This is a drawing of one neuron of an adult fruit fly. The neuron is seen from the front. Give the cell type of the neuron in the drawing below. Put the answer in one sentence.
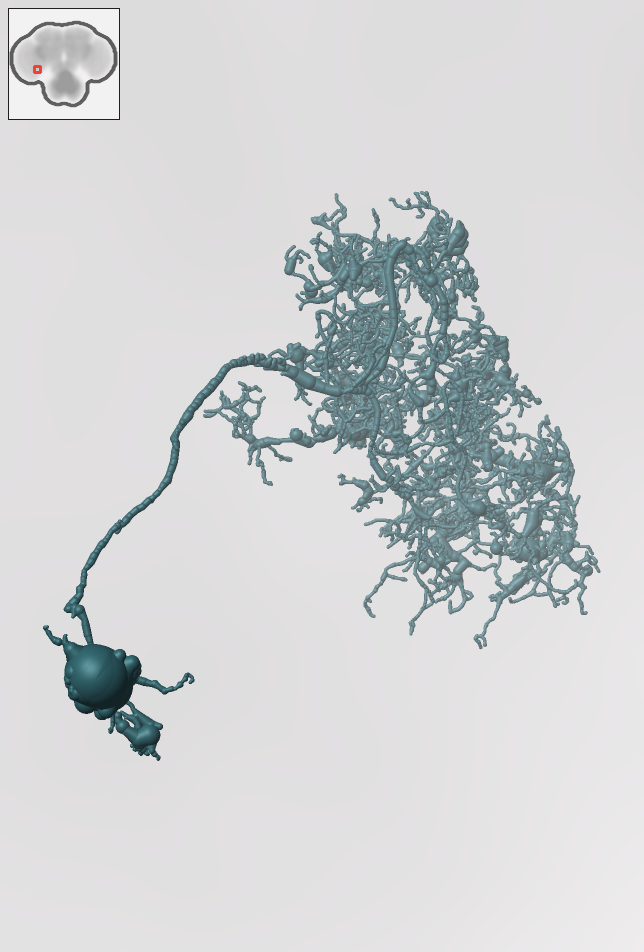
The cell type is Pm4.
